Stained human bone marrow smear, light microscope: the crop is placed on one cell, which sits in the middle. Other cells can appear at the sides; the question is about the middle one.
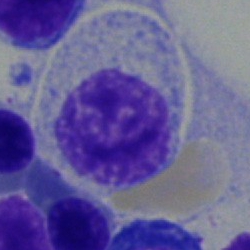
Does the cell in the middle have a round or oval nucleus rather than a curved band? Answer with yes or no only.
Yes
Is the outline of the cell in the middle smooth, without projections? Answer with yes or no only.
Yes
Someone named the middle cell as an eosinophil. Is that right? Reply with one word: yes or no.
no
